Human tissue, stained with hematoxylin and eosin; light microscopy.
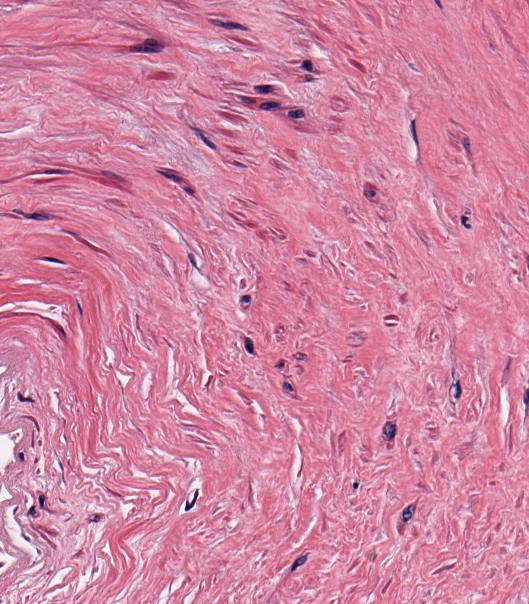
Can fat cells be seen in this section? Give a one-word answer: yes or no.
No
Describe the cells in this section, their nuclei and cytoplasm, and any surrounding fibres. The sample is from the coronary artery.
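No epithelium anywhere: the entire field is dense fibrous tissue. The fibre bundles stain pink. Nuclei are sparse and widely spaced between the fibres. Most are small, dark and elongated, lying along the fibres.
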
